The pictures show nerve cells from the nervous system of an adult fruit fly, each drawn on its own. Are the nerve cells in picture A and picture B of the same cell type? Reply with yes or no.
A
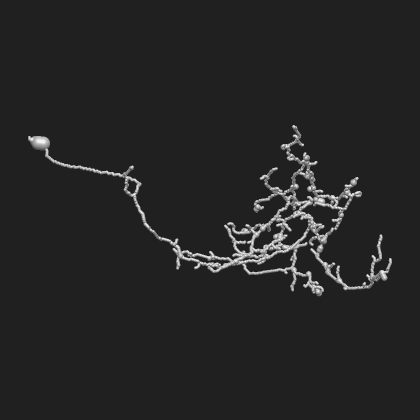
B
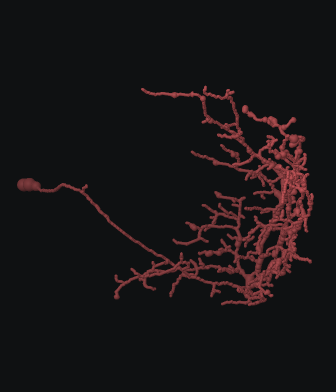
no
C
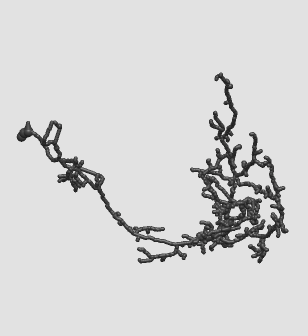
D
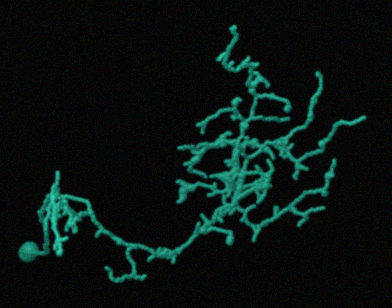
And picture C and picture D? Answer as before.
yes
